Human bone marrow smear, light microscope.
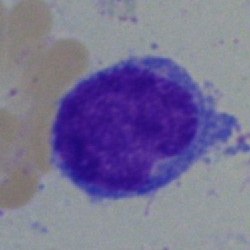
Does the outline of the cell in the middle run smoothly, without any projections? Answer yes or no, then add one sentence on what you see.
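No. The right edge of the cell has ragged, irregular blue projections.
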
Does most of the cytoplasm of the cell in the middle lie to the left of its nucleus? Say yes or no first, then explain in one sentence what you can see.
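No. The cytoplasmic rim is widest on the right side of the cell.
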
